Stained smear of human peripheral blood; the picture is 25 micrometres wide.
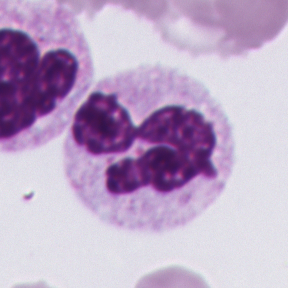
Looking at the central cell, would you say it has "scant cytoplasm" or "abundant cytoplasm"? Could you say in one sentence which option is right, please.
Around the nucleus lies a broad area of cytoplasm.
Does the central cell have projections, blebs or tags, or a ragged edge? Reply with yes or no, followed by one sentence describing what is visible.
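No. The cell has a round, smooth outline.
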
